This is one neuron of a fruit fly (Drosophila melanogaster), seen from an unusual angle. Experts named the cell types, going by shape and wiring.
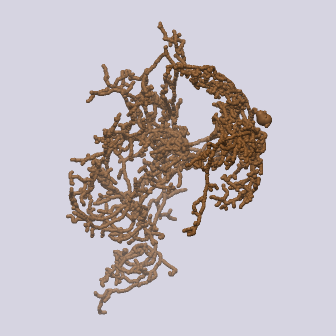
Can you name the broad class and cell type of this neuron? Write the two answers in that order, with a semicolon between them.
central-brain intrinsic neuron; CL109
